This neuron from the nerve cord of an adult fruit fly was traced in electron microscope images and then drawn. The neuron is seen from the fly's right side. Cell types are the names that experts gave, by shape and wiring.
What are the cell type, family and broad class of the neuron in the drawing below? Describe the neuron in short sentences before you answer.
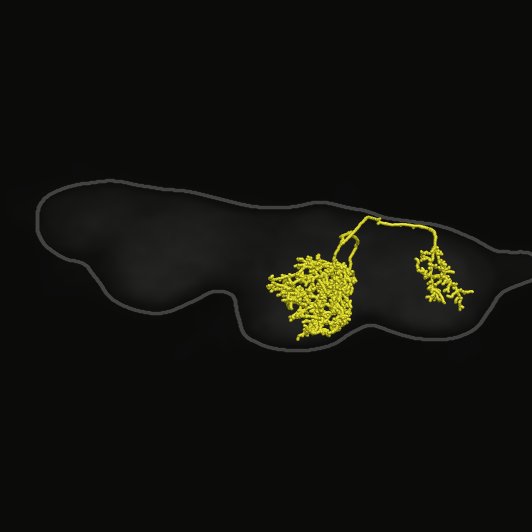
In this view it is wider than it is tall. Its cell type is IN02A003. The family is hemilineage 02A. Its broad class is nerve-cord intrinsic neuron.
